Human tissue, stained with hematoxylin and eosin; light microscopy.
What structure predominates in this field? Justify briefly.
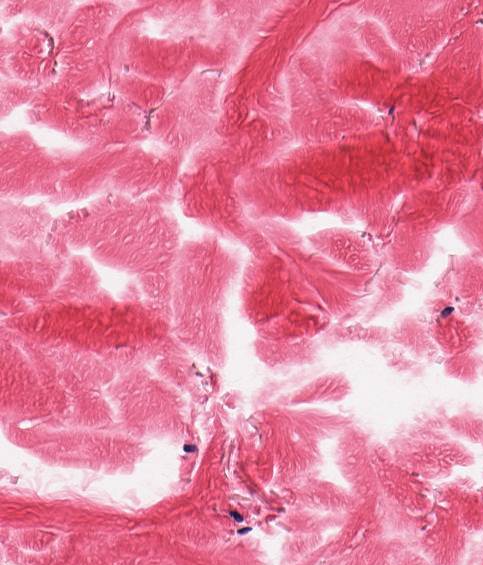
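The field shows dermis. First, irregular, strongly eosinophilic tissue fragments fill it, separated by white spaces. Second, the elongated fibre fragments run in several directions rather than one parallel array.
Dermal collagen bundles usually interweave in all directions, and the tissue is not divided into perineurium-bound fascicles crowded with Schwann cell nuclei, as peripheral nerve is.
Third, the eosinophilic material has a fine fibrillar, faintly wavy texture. Fourth, thin pale wisps of connective tissue with a few spindle-shaped nuclei lie between fragments, clearest in the lower centre.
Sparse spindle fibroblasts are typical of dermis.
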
